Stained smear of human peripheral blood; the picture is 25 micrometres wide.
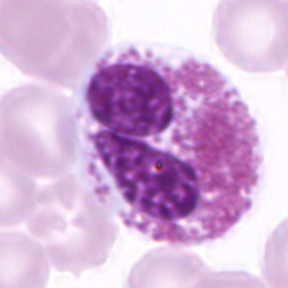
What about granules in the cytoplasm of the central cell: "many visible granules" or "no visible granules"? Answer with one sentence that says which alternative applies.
This cell has a cytoplasm with many visible granules.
